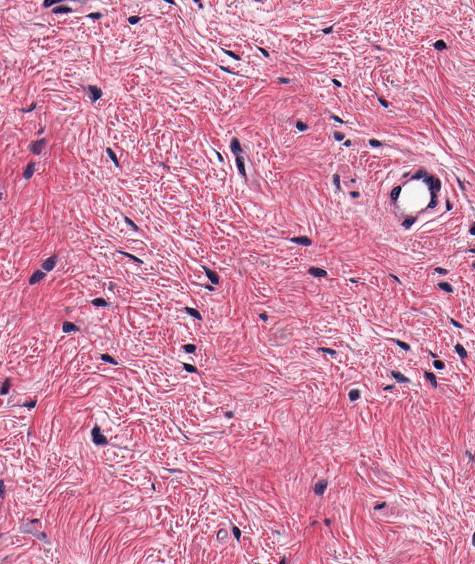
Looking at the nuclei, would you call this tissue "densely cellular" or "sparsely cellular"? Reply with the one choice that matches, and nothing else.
Sparsely cellular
